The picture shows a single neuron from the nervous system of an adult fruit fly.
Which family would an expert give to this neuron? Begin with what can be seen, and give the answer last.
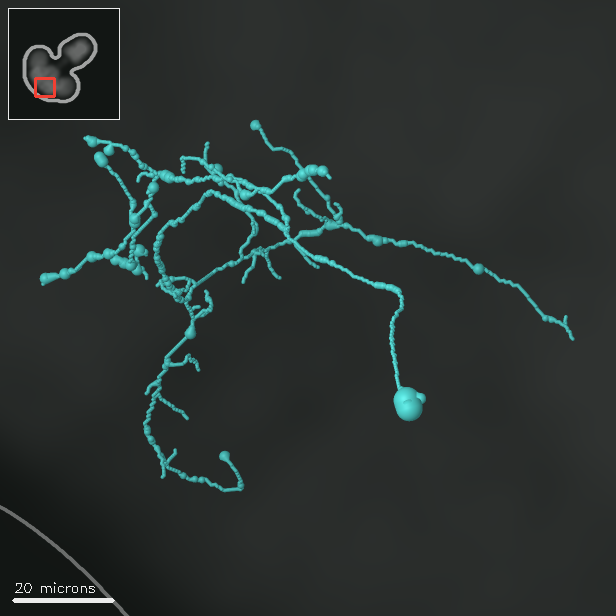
From left to right in the picture it spans about 110 microns. The picture shows dozens of branch ends. Its broad class is central-brain intrinsic neuron. The family is hemilineage EBa1.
